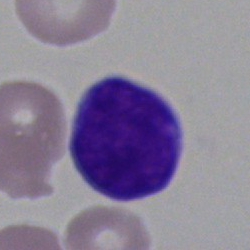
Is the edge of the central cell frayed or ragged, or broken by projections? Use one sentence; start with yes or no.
No, the cell does not have a rough edge, as its outline is smooth.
